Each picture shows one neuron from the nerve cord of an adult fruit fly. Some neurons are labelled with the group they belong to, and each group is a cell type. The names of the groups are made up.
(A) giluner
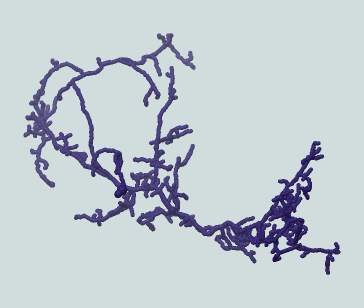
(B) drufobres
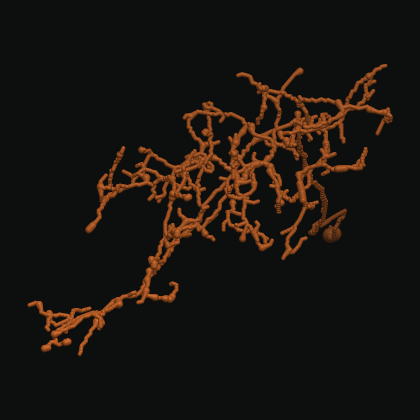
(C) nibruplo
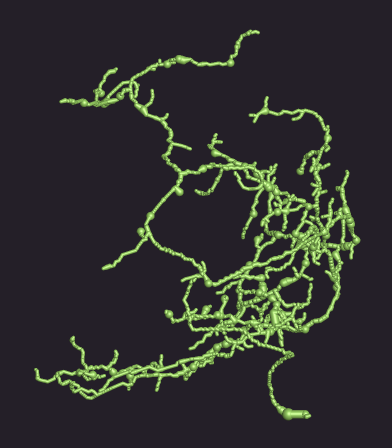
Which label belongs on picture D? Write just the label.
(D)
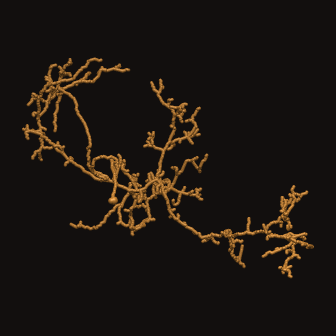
giluner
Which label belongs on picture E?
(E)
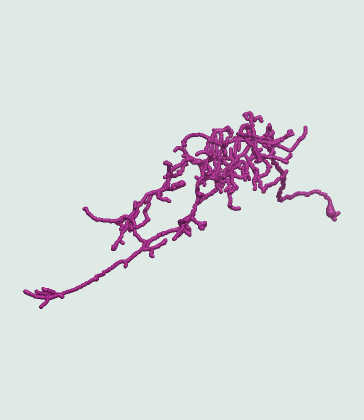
drufobres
